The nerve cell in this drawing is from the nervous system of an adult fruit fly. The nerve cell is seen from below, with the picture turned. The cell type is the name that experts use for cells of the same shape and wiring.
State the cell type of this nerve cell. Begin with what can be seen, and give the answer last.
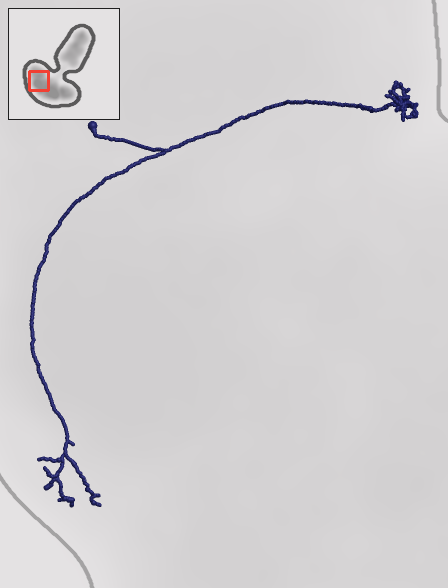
It lies in the brain. As drawn here it is about as wide as it is tall. It is a visual projection neuron. The cell type is LC10c-2.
